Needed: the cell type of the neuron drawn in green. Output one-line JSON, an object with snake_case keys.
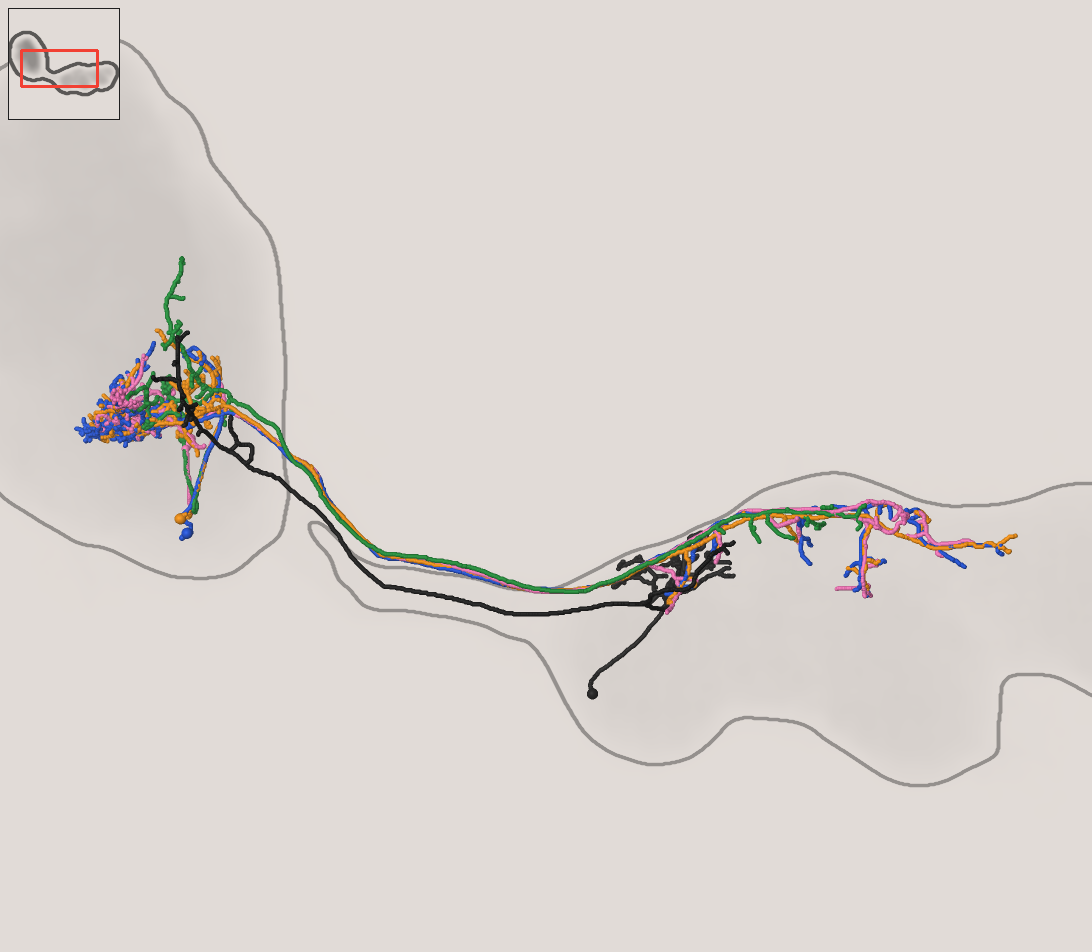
{"cell_type": "DNg06"}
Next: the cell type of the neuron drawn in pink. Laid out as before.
{"cell_type": "DNge016"}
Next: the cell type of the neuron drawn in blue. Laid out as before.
{"cell_type": "DNge175"}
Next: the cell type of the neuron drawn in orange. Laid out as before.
{"cell_type": "DNge014"}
